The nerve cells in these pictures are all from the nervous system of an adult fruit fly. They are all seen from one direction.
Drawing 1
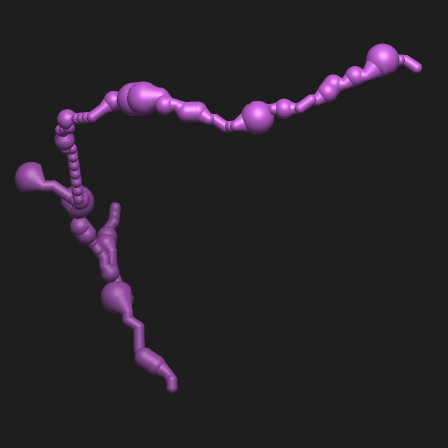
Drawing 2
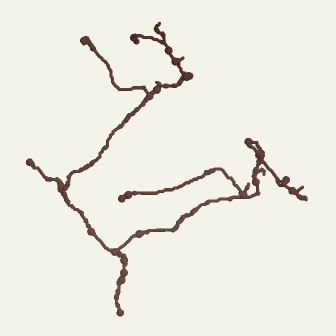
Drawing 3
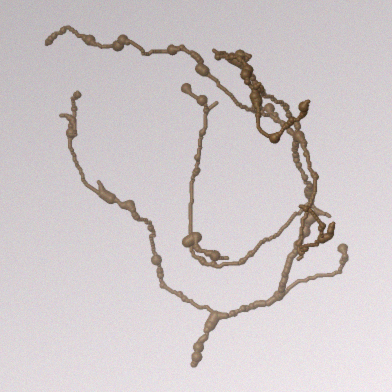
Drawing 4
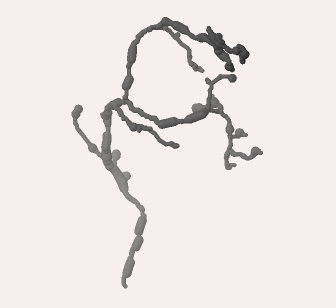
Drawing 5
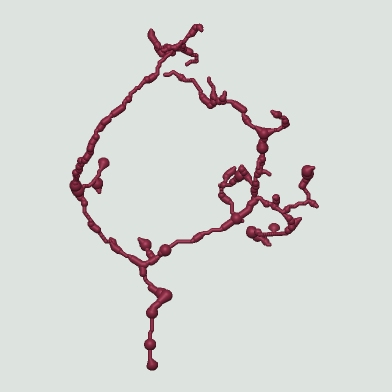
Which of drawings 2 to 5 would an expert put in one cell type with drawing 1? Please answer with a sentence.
Drawing 4 and drawing 5 are of the same cell type.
